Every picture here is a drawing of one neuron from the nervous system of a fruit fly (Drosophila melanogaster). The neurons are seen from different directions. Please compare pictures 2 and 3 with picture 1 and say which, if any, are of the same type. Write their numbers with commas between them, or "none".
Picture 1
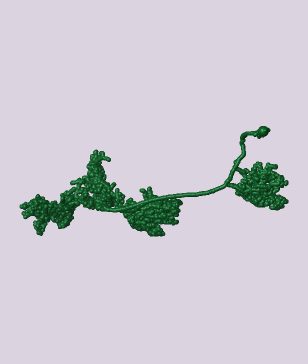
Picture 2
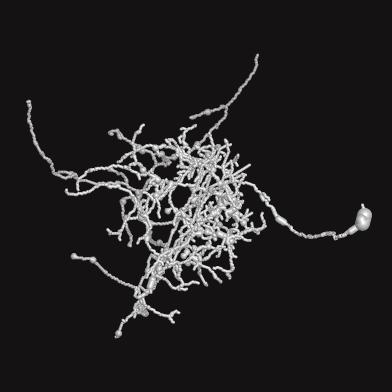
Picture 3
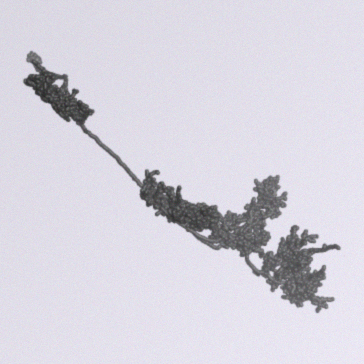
3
